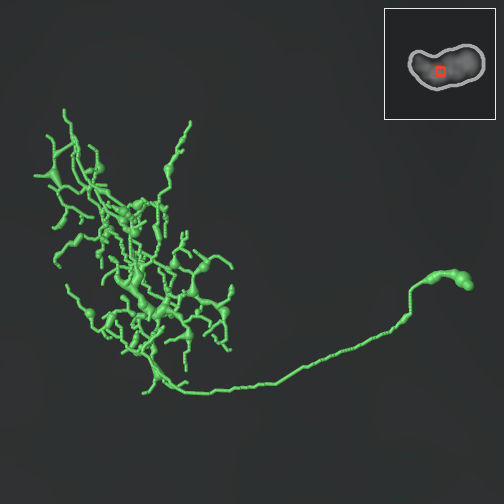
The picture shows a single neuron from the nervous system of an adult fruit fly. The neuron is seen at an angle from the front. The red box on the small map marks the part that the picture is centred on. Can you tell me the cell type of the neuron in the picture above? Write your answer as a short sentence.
The cell type is Mi10.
